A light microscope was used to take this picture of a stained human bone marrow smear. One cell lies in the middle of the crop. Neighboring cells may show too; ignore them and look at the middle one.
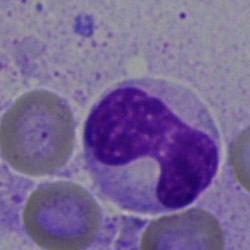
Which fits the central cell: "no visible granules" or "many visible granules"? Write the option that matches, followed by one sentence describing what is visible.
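No visible granules. The cytoplasm shows no visible granules.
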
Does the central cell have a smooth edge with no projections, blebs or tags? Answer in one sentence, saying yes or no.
Yes, a smooth outline without projections belongs to this cell.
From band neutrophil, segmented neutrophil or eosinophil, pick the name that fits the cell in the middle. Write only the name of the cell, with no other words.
band neutrophil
